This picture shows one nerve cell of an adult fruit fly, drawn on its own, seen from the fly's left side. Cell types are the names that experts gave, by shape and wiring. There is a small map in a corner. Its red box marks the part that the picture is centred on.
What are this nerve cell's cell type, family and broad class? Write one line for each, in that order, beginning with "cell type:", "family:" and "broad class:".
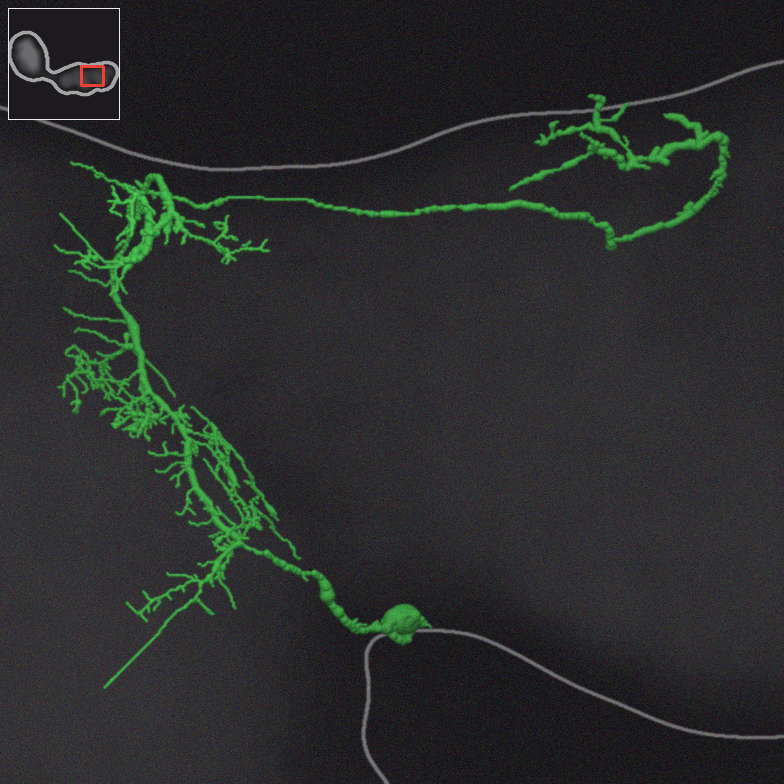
cell type: MNxm02
family: MNxm
broad class: motor neuron of the nerve cord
